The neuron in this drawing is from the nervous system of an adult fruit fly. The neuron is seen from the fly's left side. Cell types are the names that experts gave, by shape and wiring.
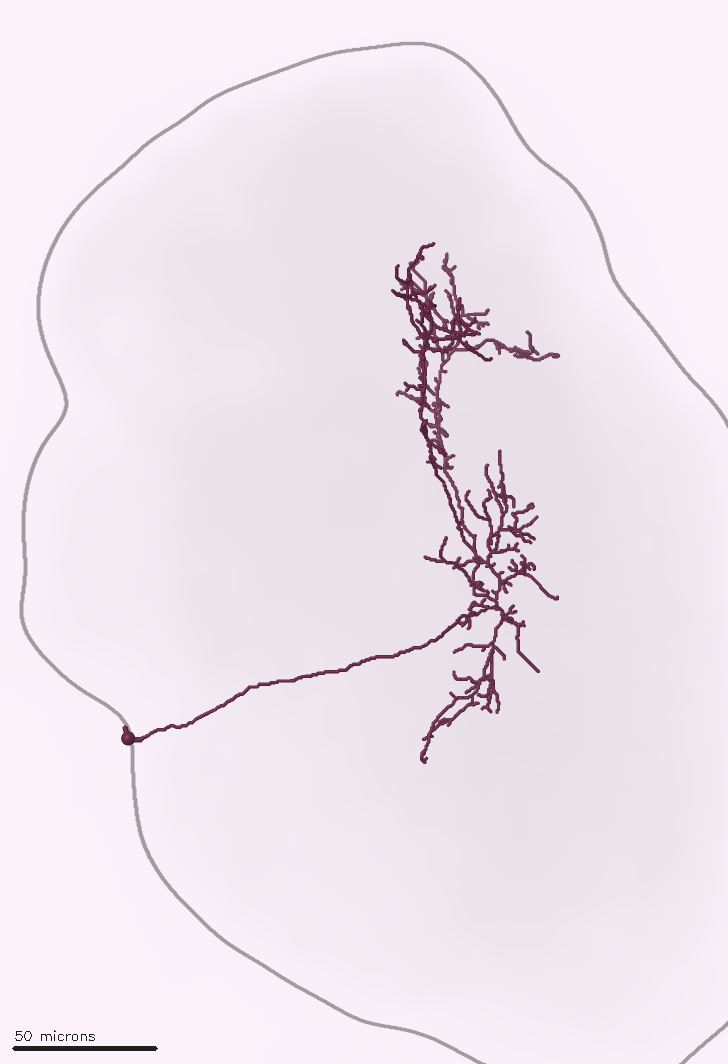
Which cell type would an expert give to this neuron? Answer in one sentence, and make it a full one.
The neuron is of cell type PS096.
